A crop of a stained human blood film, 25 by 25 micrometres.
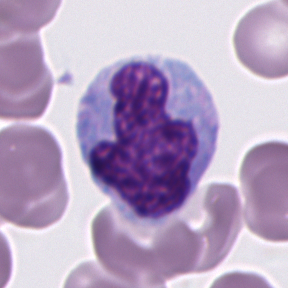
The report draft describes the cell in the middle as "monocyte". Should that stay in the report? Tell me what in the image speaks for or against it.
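The name monocyte is the right one here, and the smooth outline is what tells against a hairy cell. The outline is roughly round and smooth.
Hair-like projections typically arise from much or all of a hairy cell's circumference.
A smooth edge carries no such projections, so the outline speaks against hairy cell. No nucleoli are visible in the nucleus.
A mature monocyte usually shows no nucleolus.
That finding therefore sits well with monocyte. The remaining features are recorded as seen: the nucleus is irregularly folded, with several lobes and indentations, and fills about 60% of the cell's area; the cell measures about 13 micrometres across; the cytoplasm is pale grey-blue, without coarse orange or purple granules; and a red cell touches its lower edge. On these grounds, the cell is a monocyte.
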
